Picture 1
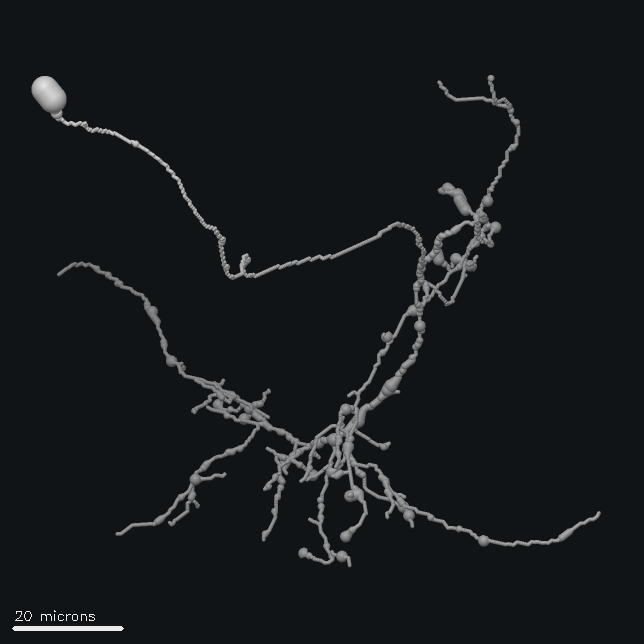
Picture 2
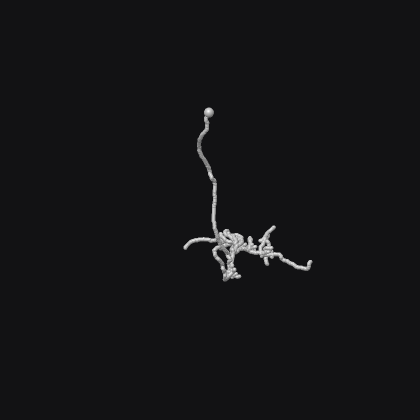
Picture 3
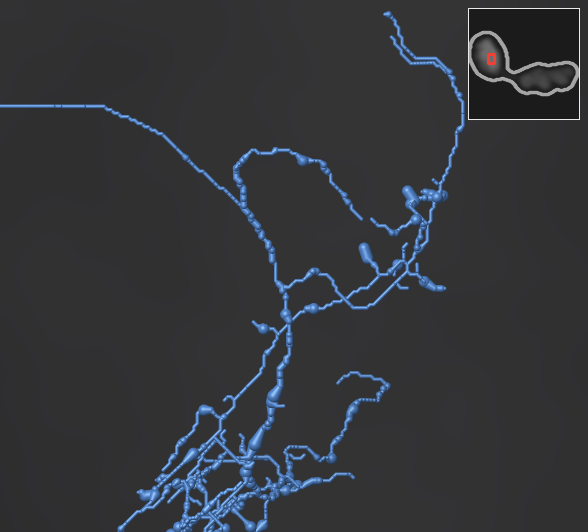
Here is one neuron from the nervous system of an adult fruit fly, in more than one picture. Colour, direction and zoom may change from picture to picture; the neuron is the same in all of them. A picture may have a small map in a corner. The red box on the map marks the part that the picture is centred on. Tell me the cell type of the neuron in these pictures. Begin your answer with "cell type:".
cell type: AMMC002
